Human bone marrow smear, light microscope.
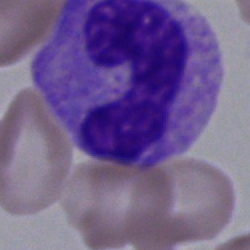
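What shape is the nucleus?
A curved, C-shaped band, its concave side facing left, in a cell of roughly round, smooth outline.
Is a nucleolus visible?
No nucleolus can be seen.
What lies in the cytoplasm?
Fine violet granules, scattered throughout.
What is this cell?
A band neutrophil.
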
